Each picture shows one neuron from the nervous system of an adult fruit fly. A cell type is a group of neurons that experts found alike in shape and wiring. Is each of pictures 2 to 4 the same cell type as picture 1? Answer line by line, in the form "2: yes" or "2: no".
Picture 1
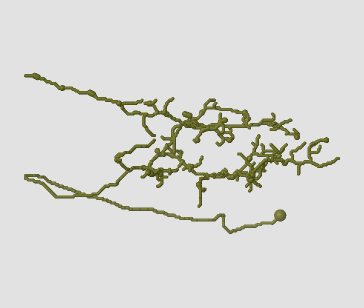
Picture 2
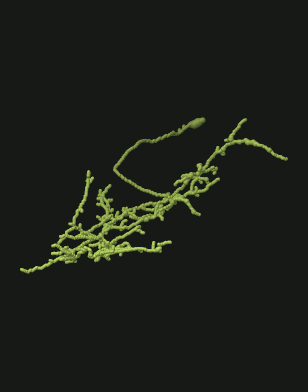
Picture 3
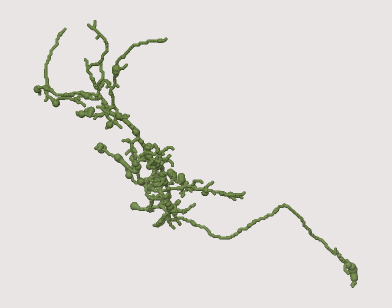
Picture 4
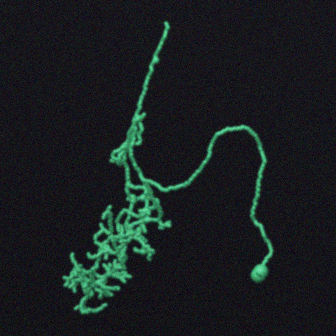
2: no
3: no
4: yes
